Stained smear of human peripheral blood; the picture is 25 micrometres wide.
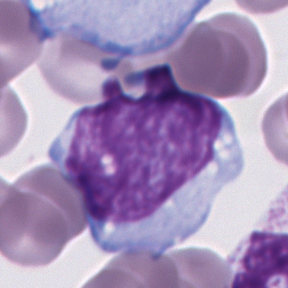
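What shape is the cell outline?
Irregular and angular, not round.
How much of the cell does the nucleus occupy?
Most of it.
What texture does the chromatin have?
Finely granular rather than coarsely clumped.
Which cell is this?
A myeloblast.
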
